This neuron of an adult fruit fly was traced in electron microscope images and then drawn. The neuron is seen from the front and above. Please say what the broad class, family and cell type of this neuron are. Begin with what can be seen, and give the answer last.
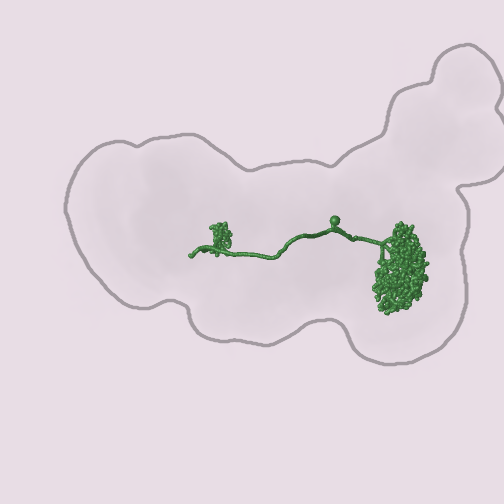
As drawn here it is wider than it is tall. This is a visual projection neuron. Its family is Nod. It is of cell type Nod5.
